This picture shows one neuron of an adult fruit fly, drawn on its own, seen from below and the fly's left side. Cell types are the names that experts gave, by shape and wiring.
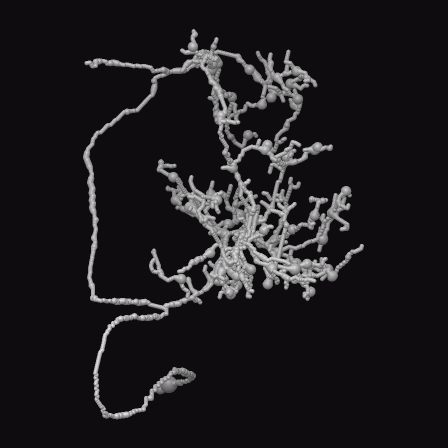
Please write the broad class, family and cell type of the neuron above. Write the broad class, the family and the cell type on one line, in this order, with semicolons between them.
central-brain intrinsic neuron; hemilineage LHl1; LHAV4a1_a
